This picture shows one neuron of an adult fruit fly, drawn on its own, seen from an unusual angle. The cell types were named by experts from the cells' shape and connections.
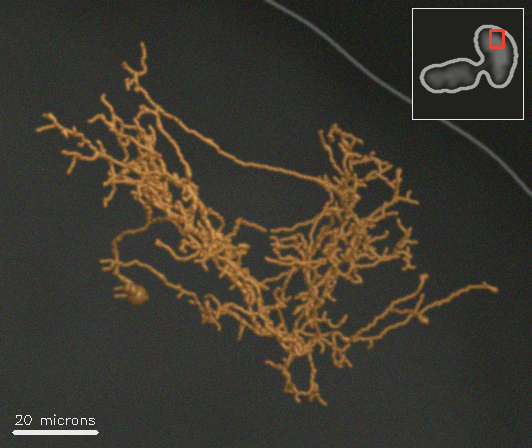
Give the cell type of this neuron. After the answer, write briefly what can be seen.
The cell type is AVLP471. This is a central-brain intrinsic neuron. It is in the brain and does not reach the nerve cord. From left to right in the picture it spans about 110 microns.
